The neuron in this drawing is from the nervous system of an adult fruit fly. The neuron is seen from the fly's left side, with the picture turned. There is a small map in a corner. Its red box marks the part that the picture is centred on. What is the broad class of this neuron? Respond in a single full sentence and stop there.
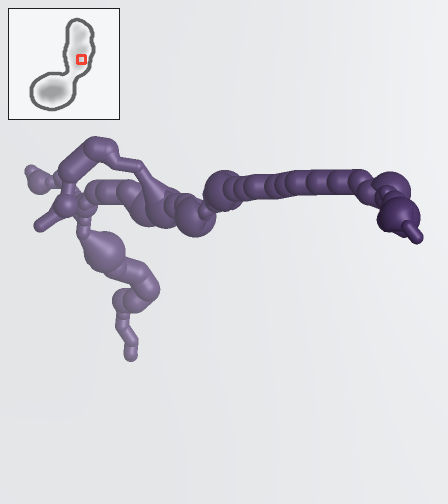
The broad class sensory neuron entering the nerve cord includes the neuron.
